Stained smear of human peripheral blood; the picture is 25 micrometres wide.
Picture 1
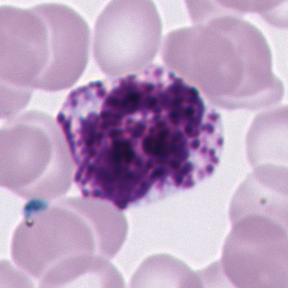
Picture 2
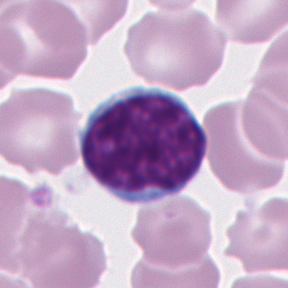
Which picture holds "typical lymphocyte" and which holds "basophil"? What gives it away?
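Picture 1 shows a basophil; picture 2 shows a typical lymphocyte. In picture 1 the cell, about 15 by 13 micrometres, is filled with many coarse dark purple granules lying over both nucleus and cytoplasm and hiding the nuclear edge.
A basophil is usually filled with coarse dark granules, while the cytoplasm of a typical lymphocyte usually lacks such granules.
Between the granules its cytoplasm is very pale, almost colourless, and the dark purple nucleus fills most of the cell. In picture 2 the nucleus, about 11 by 9 micrometres, is a single round mass without lobes and fills almost the whole cell.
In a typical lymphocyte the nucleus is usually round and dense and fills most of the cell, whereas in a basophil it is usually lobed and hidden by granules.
The cytoplasm forms a scant pale blue rim, widest along the lower edge.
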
